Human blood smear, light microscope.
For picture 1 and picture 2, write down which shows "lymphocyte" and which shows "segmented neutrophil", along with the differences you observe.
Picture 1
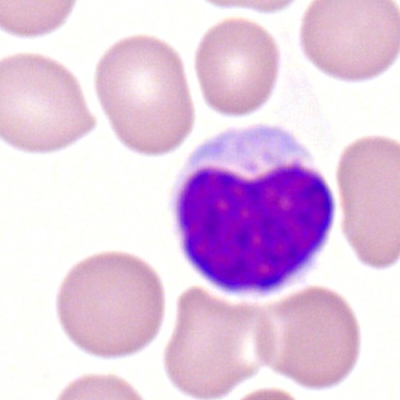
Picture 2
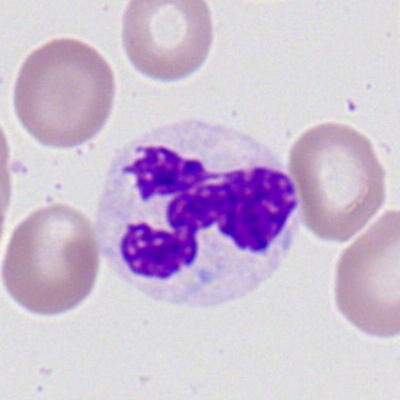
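The first picture is the lymphocyte, the second the segmented neutrophil. In the lymphocyte the nucleus fills most of the roughly round cell, while in the segmented neutrophil the cytoplasm is abundant compared with the nucleus. The lymphocyte's nucleus has just a shallow notch on its upper edge; the neutrophil's is divided into three lobes.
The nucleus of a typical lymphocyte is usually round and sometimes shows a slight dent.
Both have dark purple chromatin, dense in the lymphocyte and coarsely clumped in the neutrophil.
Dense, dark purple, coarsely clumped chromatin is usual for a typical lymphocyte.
No distinct nucleoli are visible in the lymphocyte's nucleus, and that picture is slightly soft in focus. The neutrophil has a round, smooth outline, and its cytoplasm is pale lilac-grey with no vacuoles.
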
